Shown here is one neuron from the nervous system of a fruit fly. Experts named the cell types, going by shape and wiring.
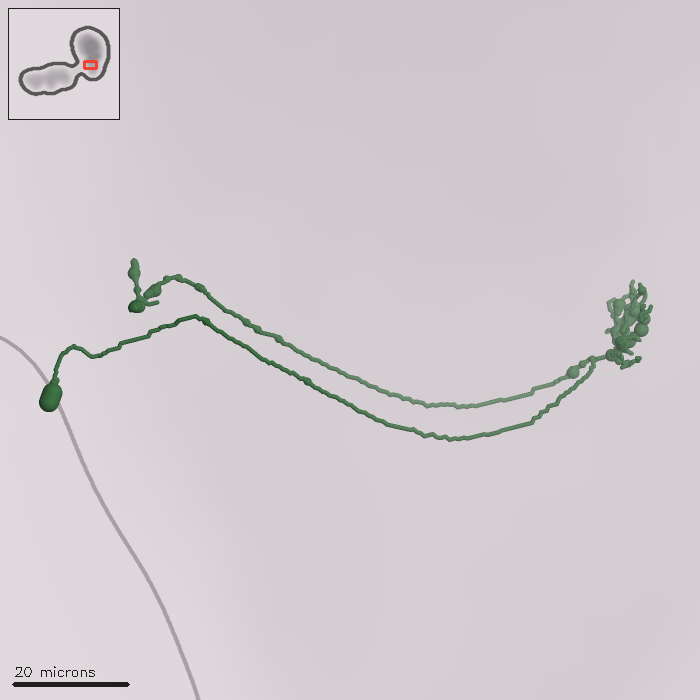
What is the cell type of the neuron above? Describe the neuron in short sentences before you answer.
Its cell body lies on the left of the picture. From left to right in the picture it spans about 110 microns. This is an optic-lobe intrinsic neuron. Its cell type is T4b.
